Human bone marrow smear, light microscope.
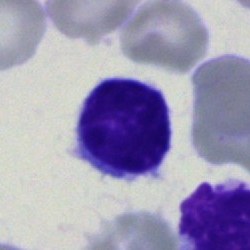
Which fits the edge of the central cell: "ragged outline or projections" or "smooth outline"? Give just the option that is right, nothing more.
Ragged outline or projections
